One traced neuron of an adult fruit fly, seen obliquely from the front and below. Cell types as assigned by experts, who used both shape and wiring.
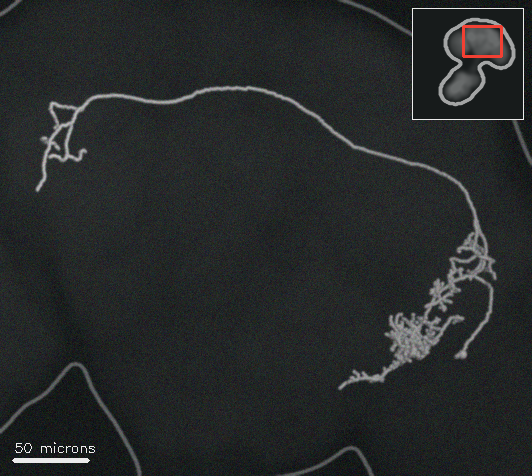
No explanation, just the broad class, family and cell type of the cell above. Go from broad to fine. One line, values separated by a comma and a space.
central-brain intrinsic neuron, hemilineage VLPl&p1_lateral, AVLP140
